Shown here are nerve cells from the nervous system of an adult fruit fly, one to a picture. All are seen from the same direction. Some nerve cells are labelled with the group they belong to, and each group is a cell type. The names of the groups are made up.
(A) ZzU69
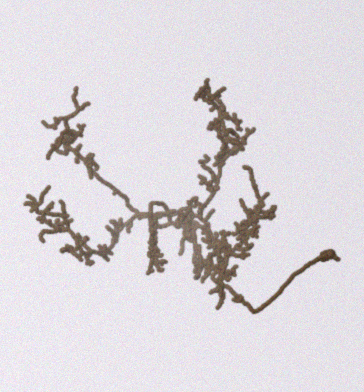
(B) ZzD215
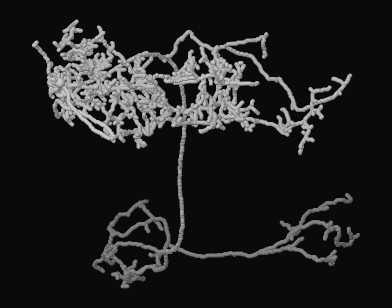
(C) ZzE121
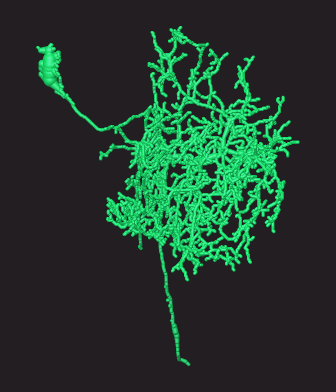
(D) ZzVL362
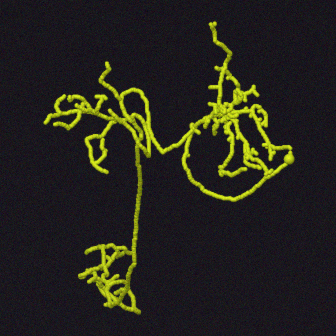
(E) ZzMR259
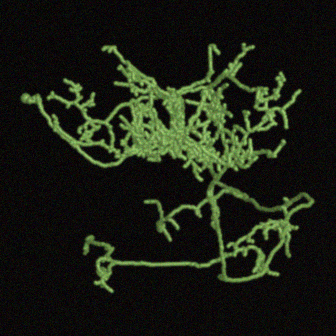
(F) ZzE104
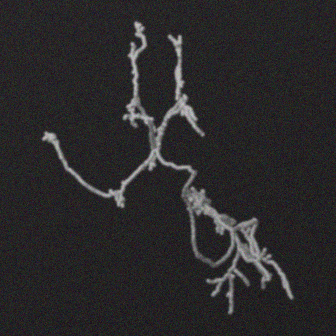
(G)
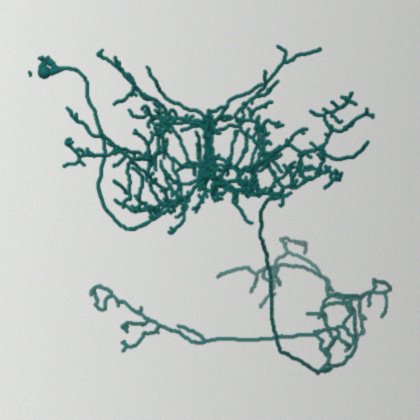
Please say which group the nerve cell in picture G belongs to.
ZzMR259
